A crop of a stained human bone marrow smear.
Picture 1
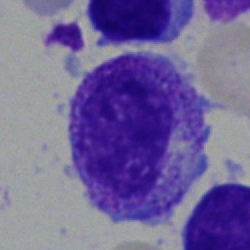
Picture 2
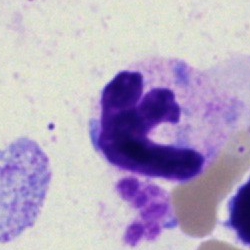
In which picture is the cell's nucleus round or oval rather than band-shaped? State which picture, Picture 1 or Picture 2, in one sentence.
Picture 1 is the one where the nucleus is compact and round or oval.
